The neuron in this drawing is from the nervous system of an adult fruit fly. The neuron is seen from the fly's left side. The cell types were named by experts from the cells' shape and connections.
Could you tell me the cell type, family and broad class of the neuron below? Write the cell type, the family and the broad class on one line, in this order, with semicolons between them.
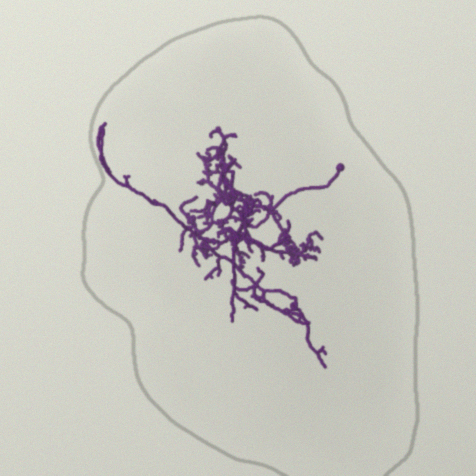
PVLP201m_d; hemilineage SMPpv2_ventral; central-brain intrinsic neuron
